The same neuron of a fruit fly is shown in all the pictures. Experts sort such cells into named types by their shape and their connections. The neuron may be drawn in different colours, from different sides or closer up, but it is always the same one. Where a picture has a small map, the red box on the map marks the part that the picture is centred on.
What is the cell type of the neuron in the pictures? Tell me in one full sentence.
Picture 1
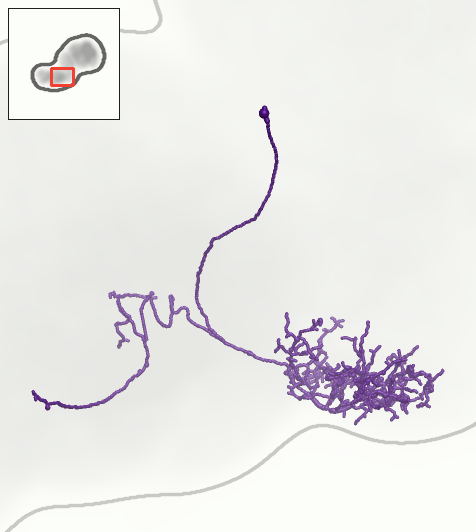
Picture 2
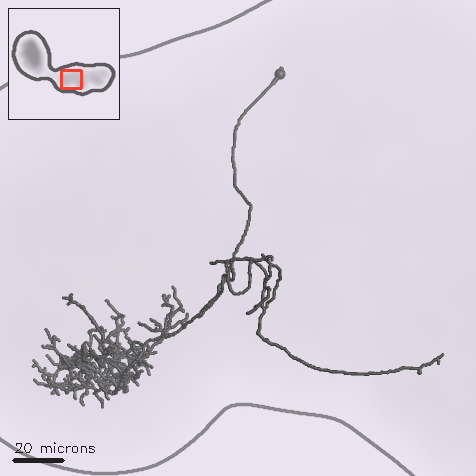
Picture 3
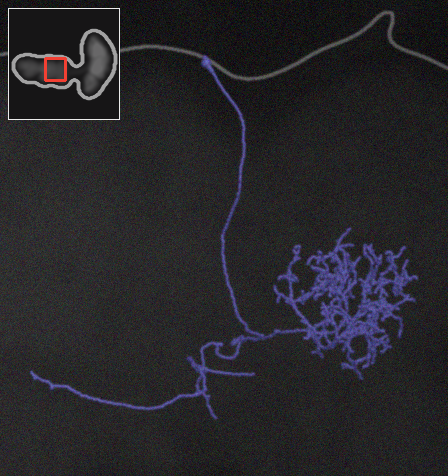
Cell type IN23B056 is what this neuron is.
